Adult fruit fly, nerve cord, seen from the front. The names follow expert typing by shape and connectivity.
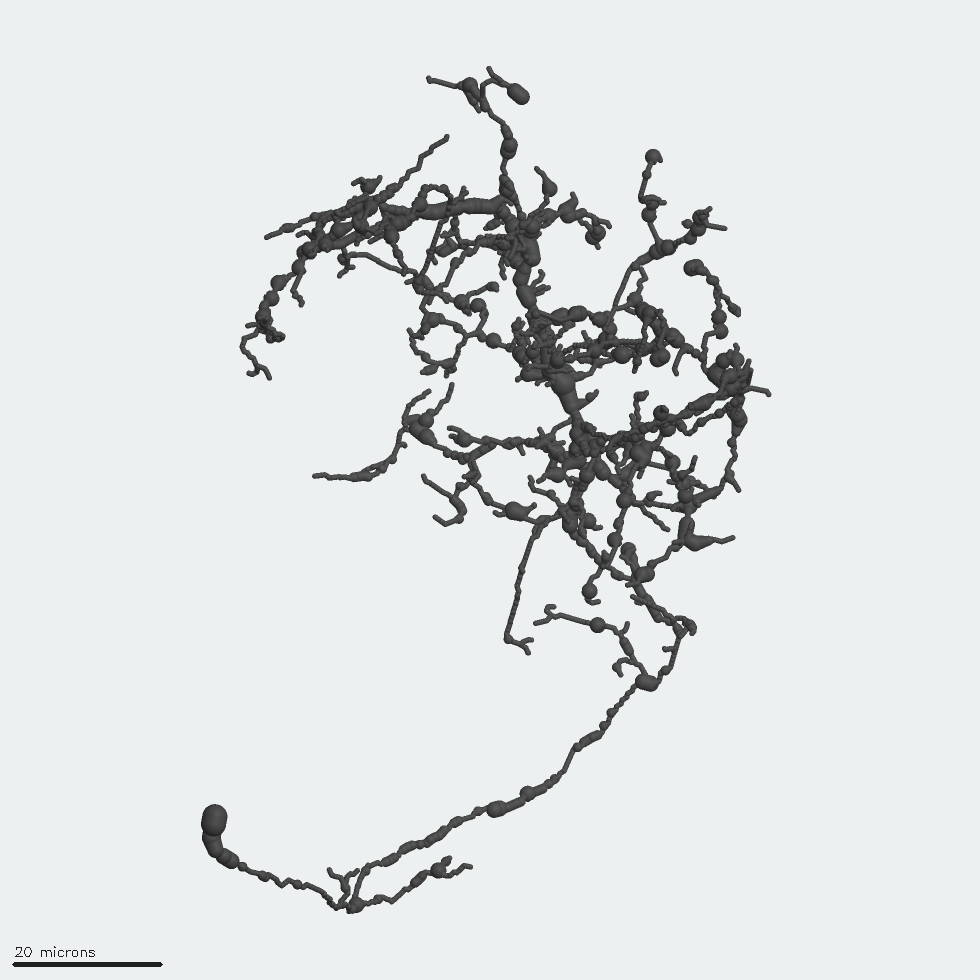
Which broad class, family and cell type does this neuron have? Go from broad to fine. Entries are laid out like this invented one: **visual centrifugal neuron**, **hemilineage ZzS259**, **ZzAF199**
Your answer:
**nerve-cord intrinsic neuron**, **hemilineage 04B**, **IN04B092**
